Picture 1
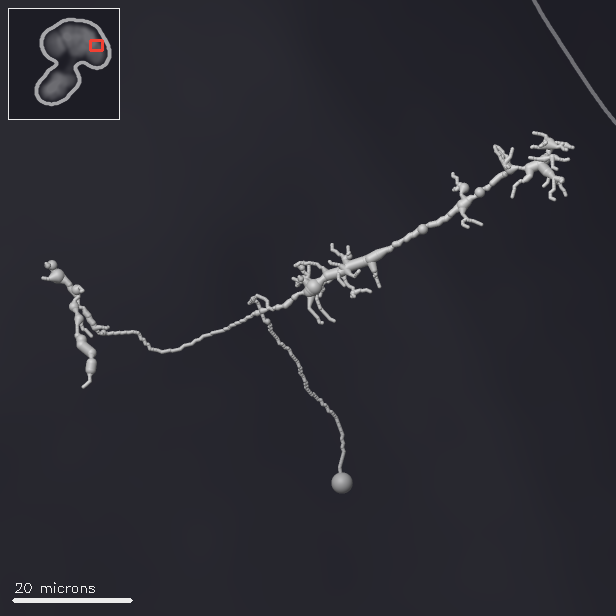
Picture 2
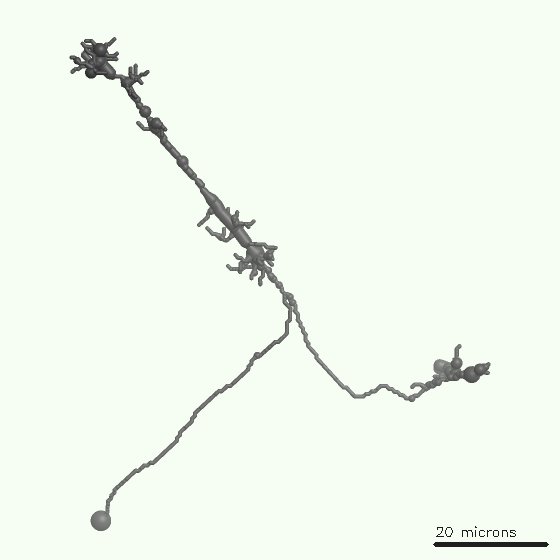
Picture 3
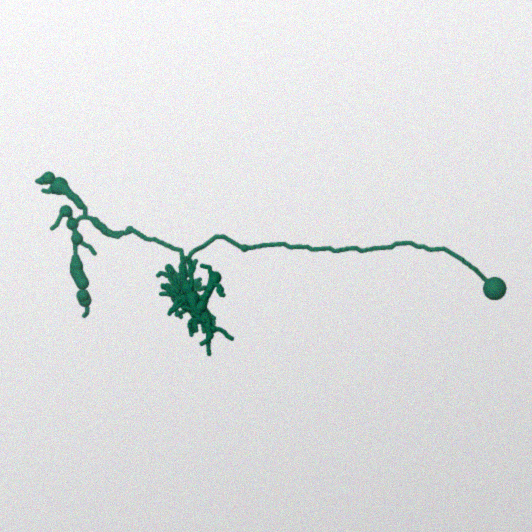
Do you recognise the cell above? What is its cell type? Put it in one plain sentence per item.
The cell type is T2.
